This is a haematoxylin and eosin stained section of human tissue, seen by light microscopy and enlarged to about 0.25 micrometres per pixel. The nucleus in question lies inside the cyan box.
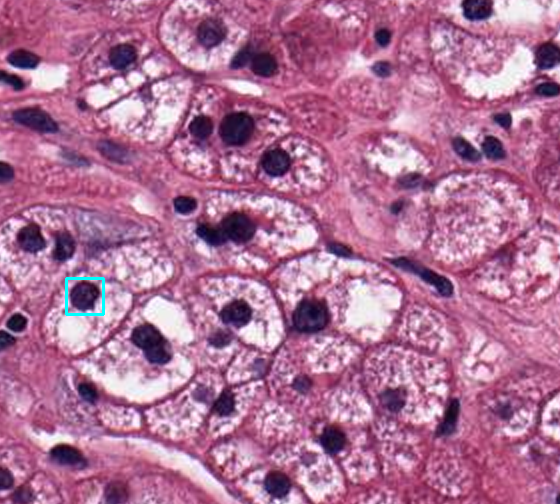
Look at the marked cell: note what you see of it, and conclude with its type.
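The nucleus sits off-centre, toward the upper edge of the cell rather than in its middle. The cytoplasm is pale and foamy, full of clear bubble-like spaces, with a larger clear area in the lower part of the cell. The cell has a crisp, thin pink outline. It lies within a rounded group of clear-cytoplasm cells enclosed by thin pink strands. The marked nucleus belongs to an adrenal cortical cell.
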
